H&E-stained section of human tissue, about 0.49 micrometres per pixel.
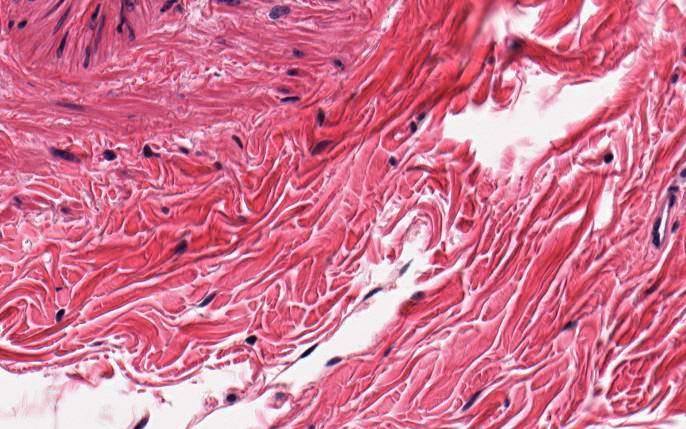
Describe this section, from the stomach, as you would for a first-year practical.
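Taking each point in turn: wavy, interlacing bundles of bright pink fibres fill most of the field, running mainly diagonally from lower left to upper right. Next, nuclei are sparse and lie singly between the bundles, most of them small, dark and elongated. Finally, epithelium is absent throughout, and there are no glands or tubules.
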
